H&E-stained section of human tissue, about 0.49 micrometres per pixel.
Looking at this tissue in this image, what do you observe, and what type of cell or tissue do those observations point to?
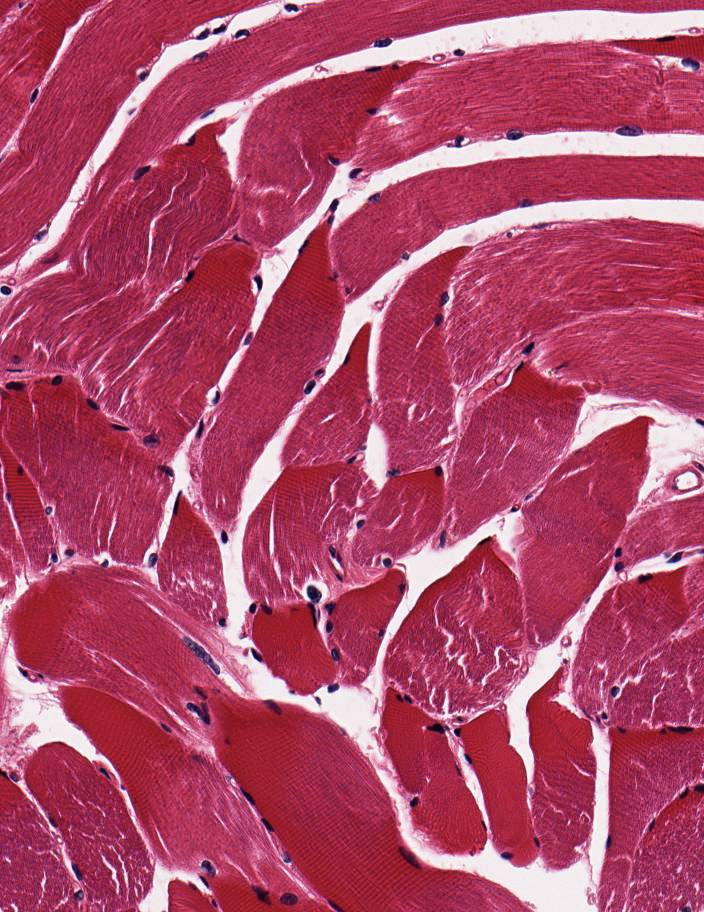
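In the upper half, the fibres run lengthwise and I can make out fine cross-striations across their width. In the lower half, fibres cut across have angular, polygonal outlines. Their nuclei are small, dark and flattened, sitting at the fibre edges, not the centres. Only scant connective tissue lies between fibres, with no broad bands of fibrous stroma. This is skeletal muscle.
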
